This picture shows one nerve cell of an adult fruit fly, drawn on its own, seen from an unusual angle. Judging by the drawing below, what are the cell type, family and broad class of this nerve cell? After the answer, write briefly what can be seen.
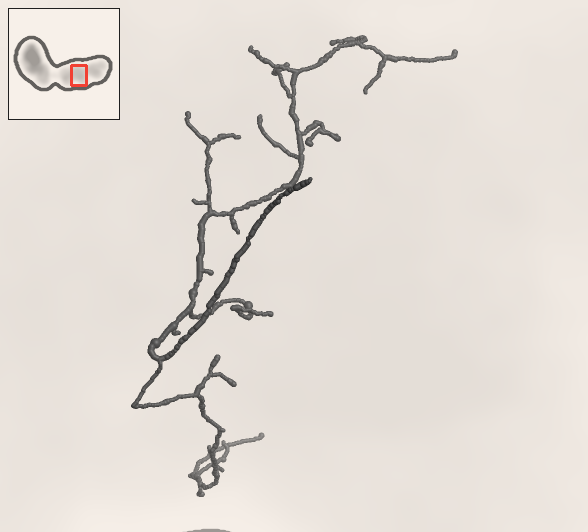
It is of cell type SNpp13. The name of its family is class mechanosensory proprioceptive. It is a sensory neuron entering the nerve cord. As drawn here it is taller than it is wide.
